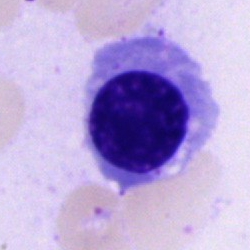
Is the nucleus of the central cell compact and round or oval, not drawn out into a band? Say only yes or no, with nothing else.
Yes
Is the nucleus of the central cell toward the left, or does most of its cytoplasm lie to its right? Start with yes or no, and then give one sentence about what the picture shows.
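Yes. The cytoplasm is widest on the upper right side of the nucleus.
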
